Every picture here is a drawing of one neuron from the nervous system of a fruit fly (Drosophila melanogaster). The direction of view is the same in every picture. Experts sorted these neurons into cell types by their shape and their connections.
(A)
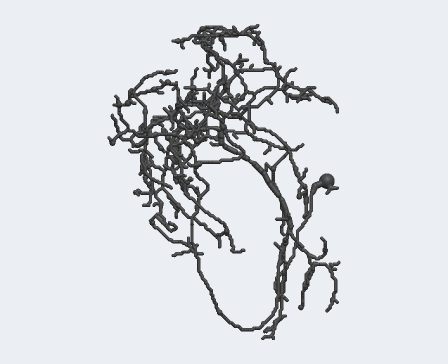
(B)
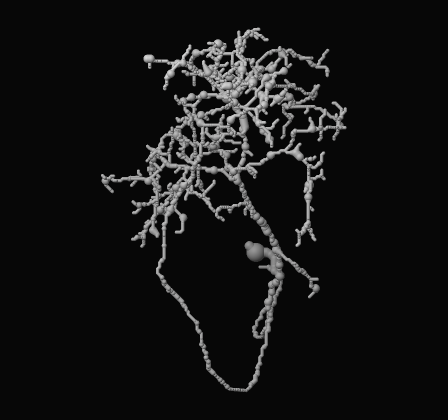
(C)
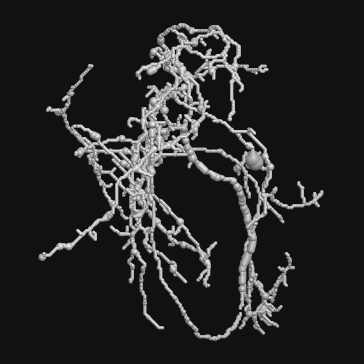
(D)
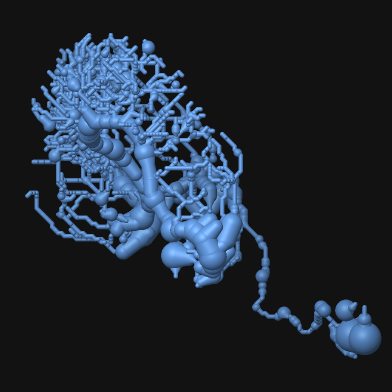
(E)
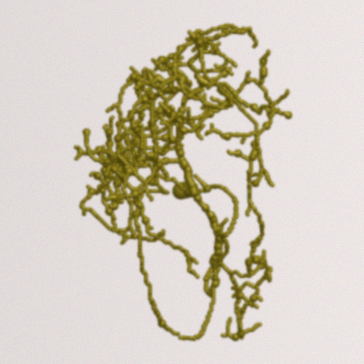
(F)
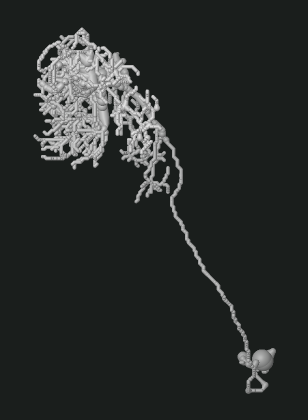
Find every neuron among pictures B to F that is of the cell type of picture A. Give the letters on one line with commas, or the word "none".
B, C, E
